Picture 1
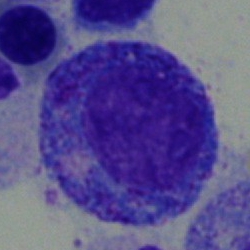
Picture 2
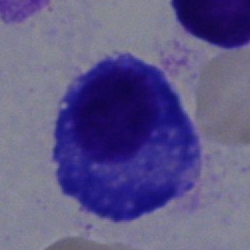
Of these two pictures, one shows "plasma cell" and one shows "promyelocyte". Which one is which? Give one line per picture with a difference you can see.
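The cell in picture 1 is a promyelocyte. Numerous reddish-purple granules are scattered through the cytoplasm.
The cell in picture 2 is a plasma cell. No distinct coloured granules are seen in the cytoplasm.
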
